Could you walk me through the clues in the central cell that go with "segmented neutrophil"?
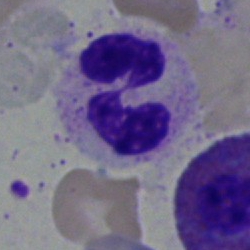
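Let me take the nucleus first: it is split into two lobes, one lying above the other, with a thin strand joining them.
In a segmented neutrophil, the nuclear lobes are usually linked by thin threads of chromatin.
So that connecting strand goes with a segmented neutrophil. Then the cytoplasm: a wide, pale rim of it surrounds the nucleus, and fine lilac granules are scattered through it.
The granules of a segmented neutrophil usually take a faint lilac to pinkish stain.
The lilac of these granules fits that as well.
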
